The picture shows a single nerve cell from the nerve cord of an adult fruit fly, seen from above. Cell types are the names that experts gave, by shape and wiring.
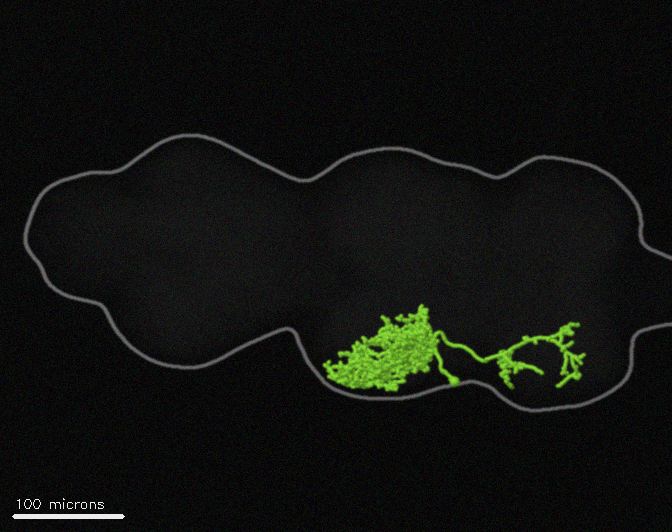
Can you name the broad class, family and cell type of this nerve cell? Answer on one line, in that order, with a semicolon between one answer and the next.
nerve-cord intrinsic neuron; hemilineage 09A; IN09A004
